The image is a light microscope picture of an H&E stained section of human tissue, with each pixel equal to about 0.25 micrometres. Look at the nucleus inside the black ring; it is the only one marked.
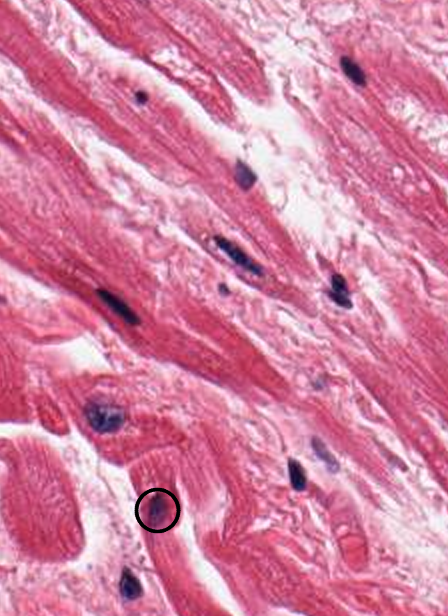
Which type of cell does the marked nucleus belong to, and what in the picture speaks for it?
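The marked nucleus belongs to a cardiomyocyte. The nucleus is a small oval, dark purple-blue, and sits in the middle of the fibre's width rather than at its edge. The nucleus is shorter and plumper than the long, thin dark nuclei in the fibres higher up in the field. The cytoplasm is plentiful, bright pink and finely streaked along the length of the fibre. The cell forms a long band running alongside other pink fibres, with pale gaps on either side separating it from its neighbours.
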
